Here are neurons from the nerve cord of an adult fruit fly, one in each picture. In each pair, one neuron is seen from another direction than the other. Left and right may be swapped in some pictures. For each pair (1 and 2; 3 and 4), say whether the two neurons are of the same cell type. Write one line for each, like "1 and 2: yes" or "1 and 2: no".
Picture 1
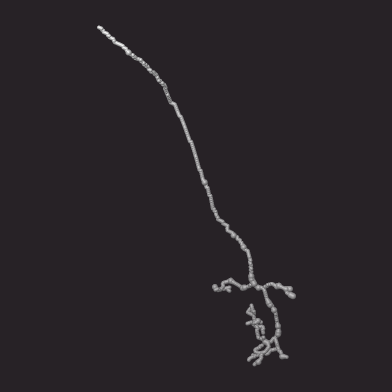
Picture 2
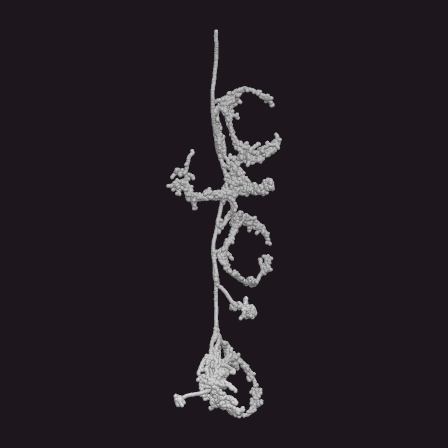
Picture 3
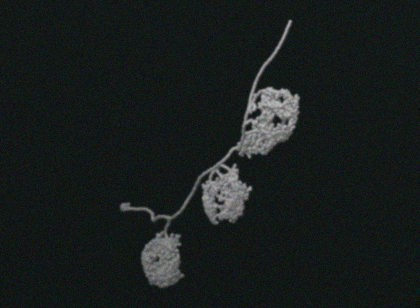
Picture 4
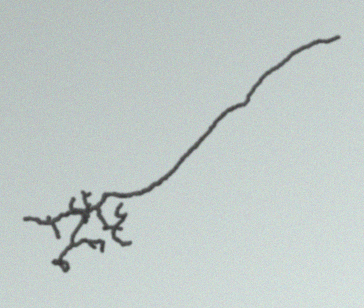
1 and 2: no
3 and 4: no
